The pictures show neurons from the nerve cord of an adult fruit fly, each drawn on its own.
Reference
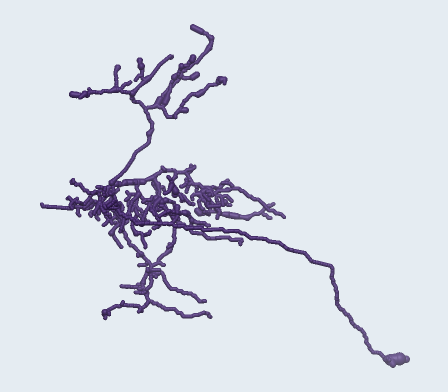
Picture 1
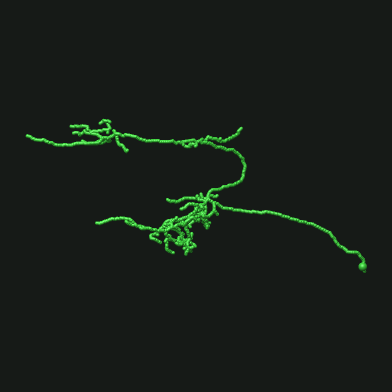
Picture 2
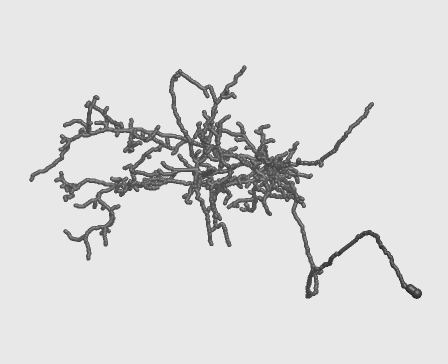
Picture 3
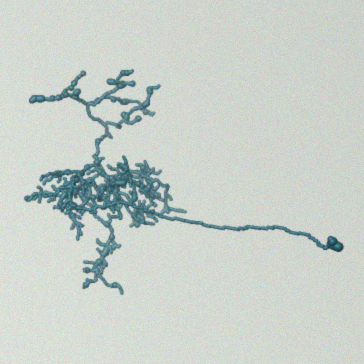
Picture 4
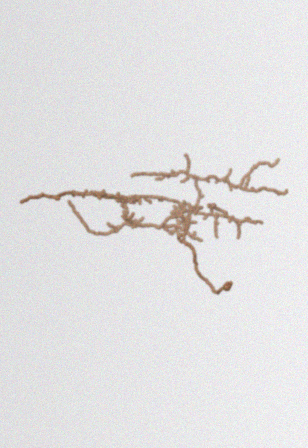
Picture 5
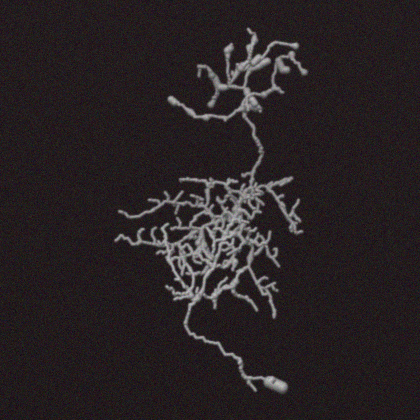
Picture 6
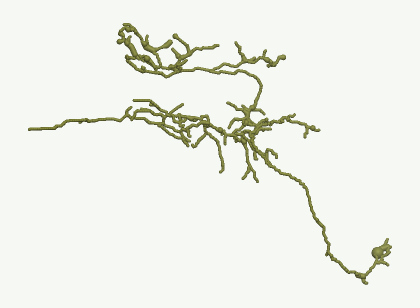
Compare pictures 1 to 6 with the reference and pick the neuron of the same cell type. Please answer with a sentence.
Picture 3 is of the same cell type.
